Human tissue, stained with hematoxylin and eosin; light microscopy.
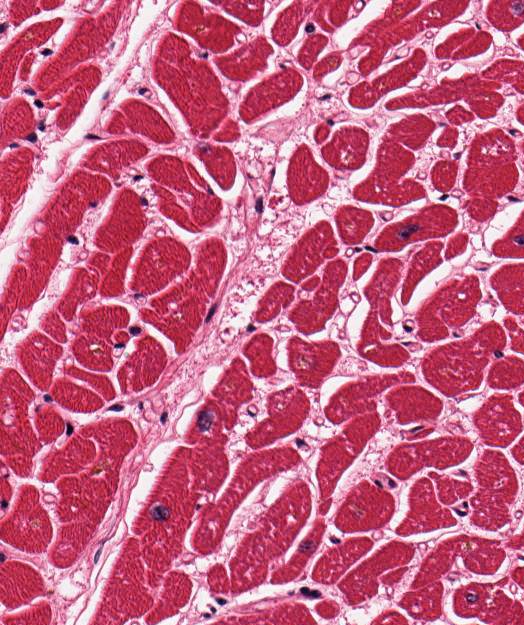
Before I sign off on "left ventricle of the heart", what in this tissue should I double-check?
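In this left ventricle of the heart, the deep pink muscle fibres branch and join neighbouring fibres.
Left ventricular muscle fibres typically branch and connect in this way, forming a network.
Pale zones beside the central nuclei hold fine yellow-brown granules.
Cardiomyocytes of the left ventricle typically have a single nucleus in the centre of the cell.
Fibres are cut lengthwise on the left and mostly across or obliquely on the right. A band of loose, pale pink connective tissue runs from top centre toward the lower left.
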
